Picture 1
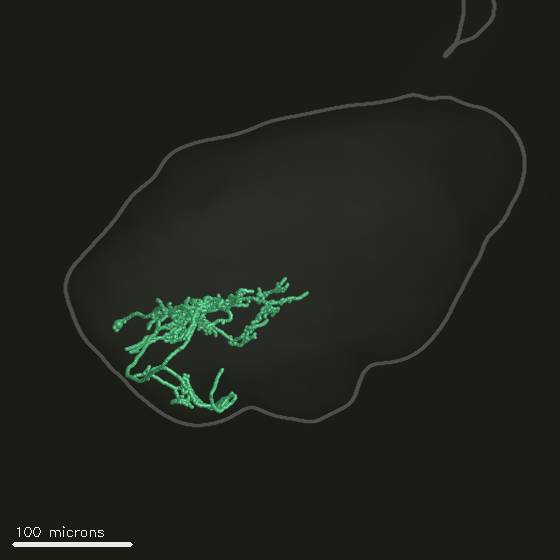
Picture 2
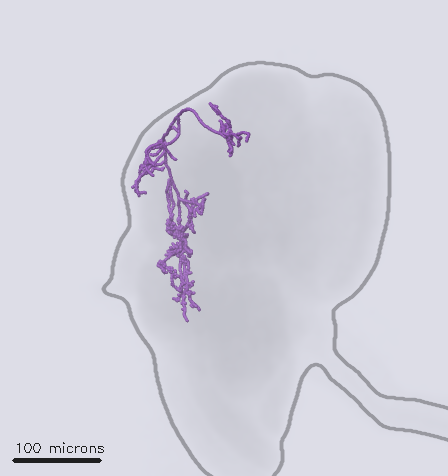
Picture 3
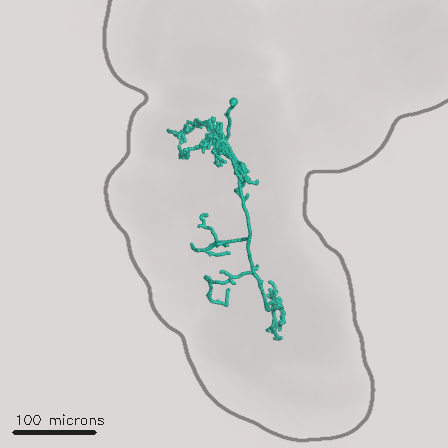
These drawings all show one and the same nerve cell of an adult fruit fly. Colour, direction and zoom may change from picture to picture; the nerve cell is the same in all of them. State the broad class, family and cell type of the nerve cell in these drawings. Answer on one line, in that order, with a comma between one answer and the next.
central-brain intrinsic neuron, hemilineage SLPal2, AVLP742m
